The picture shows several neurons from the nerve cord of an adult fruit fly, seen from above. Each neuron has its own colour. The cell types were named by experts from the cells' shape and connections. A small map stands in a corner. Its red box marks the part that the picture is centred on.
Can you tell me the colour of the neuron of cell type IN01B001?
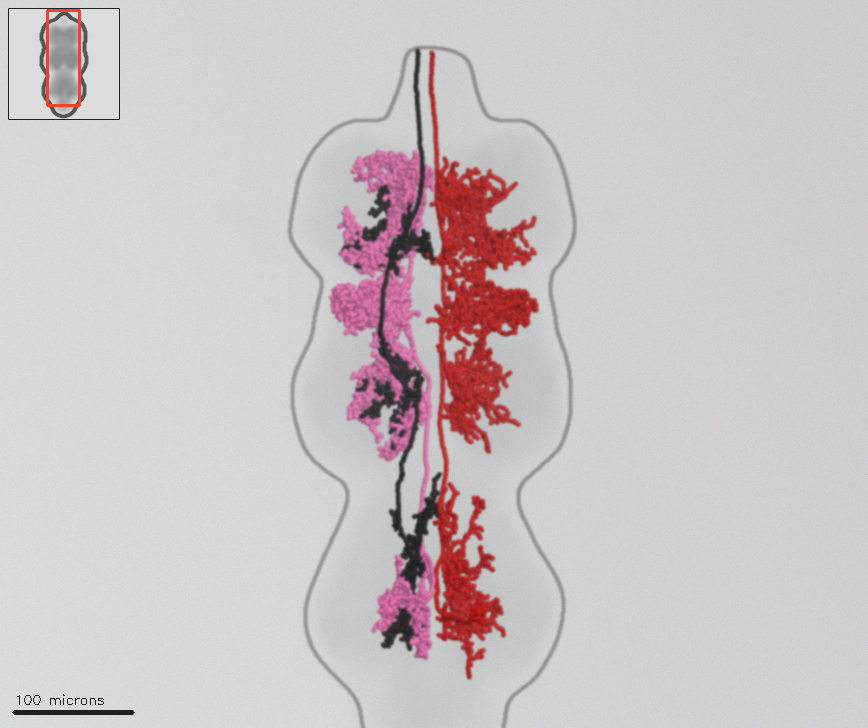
pink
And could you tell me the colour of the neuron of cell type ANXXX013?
red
